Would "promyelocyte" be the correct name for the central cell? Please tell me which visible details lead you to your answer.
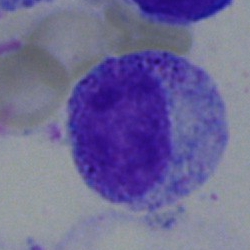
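No, I'd call this one a myelocyte rather than a promyelocyte. What tips it for me is the cytoplasm, which is pale bluish-grey.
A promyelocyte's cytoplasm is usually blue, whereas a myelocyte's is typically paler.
Cytoplasm this pale sits better with myelocyte than with the blue you'd expect of a promyelocyte. Beyond that, the cell is round, its nucleus sits toward the left with the cytoplasm mostly on the right, the chromatin is dark purple throughout, and there are no vacuoles in the cytoplasm.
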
